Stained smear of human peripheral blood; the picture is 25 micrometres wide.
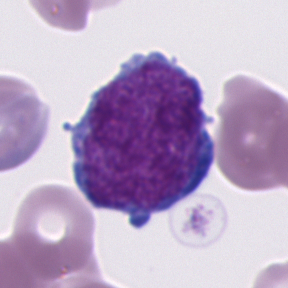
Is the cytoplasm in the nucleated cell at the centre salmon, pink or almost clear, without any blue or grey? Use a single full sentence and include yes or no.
No, deep, dark or strong blue is the colour of its cytoplasm.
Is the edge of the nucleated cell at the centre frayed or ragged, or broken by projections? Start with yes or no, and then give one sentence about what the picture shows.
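Yes. The cell's outline is irregular, with small bumps along its edge.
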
